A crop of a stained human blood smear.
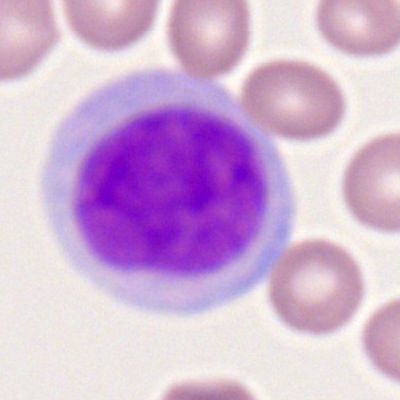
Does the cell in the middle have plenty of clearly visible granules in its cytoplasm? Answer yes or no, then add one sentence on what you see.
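No. No granules are visible in the cytoplasm.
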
